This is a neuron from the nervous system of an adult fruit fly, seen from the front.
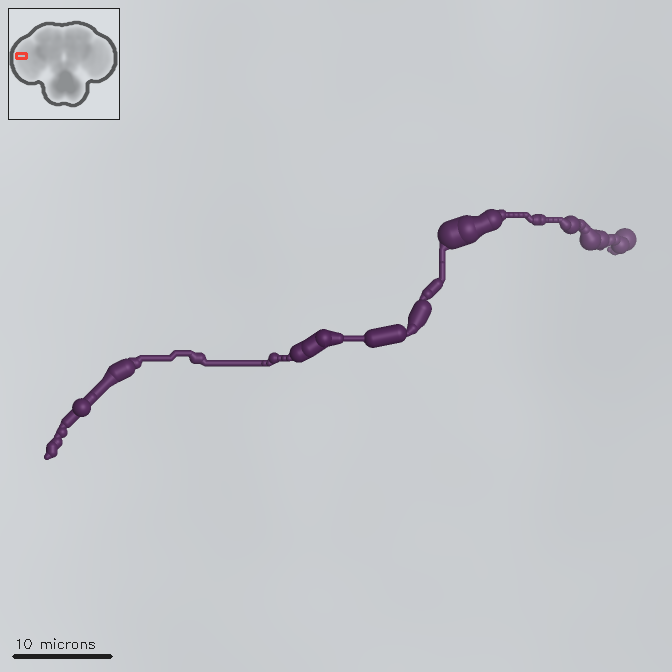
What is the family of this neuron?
class visual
